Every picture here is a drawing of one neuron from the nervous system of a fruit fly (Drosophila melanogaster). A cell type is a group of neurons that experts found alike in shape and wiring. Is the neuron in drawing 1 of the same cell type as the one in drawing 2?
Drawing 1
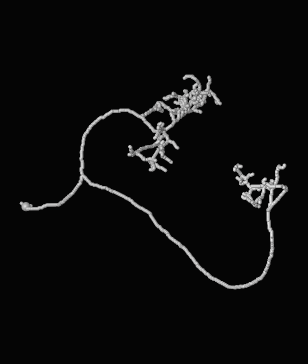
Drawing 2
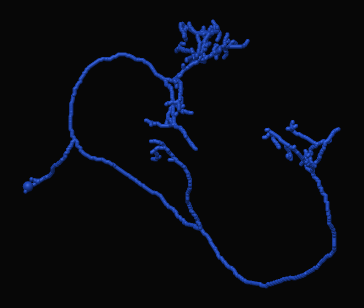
no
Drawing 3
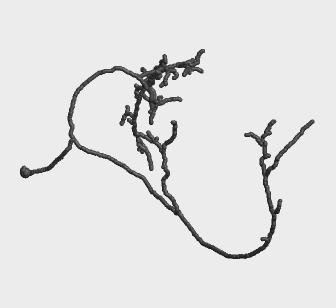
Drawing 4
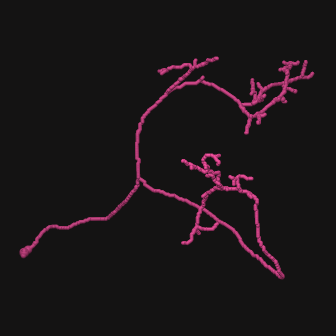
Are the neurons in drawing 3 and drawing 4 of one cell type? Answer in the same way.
no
